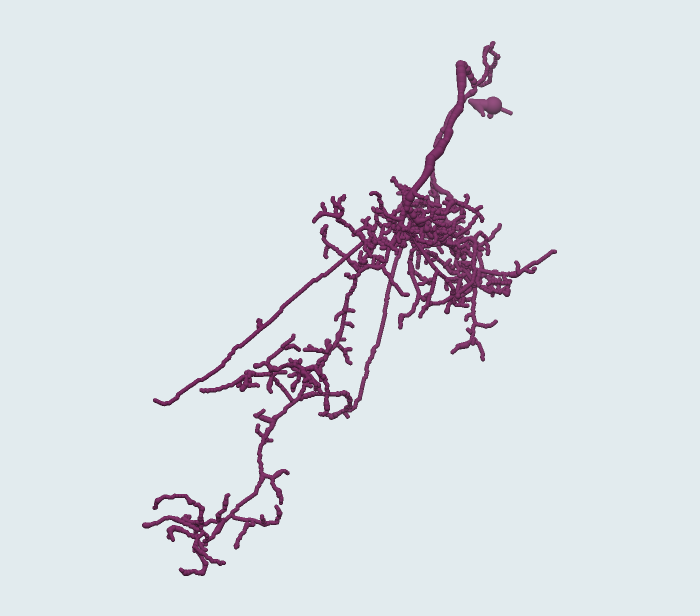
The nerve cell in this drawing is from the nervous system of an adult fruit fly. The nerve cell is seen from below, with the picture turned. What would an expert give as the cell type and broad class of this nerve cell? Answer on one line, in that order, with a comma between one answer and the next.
LAL012, central-brain intrinsic neuron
